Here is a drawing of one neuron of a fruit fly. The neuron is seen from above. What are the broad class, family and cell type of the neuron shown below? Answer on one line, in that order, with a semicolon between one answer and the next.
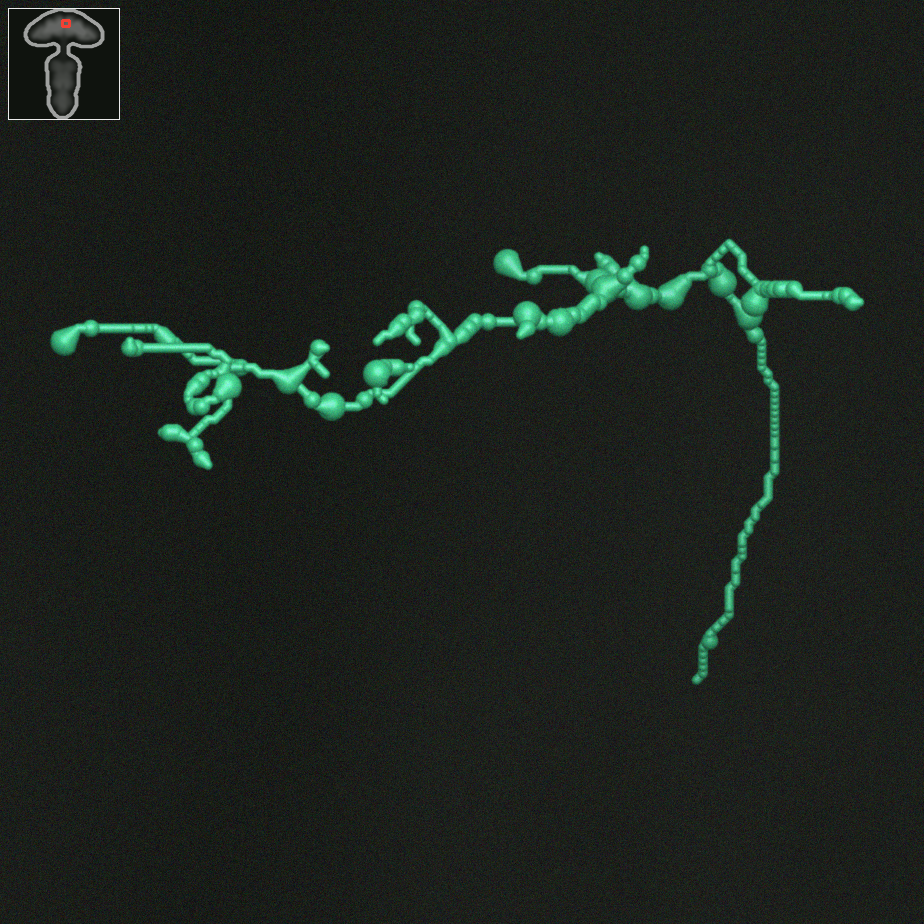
sensory neuron entering the brain; class mechanosensory; TPMN1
